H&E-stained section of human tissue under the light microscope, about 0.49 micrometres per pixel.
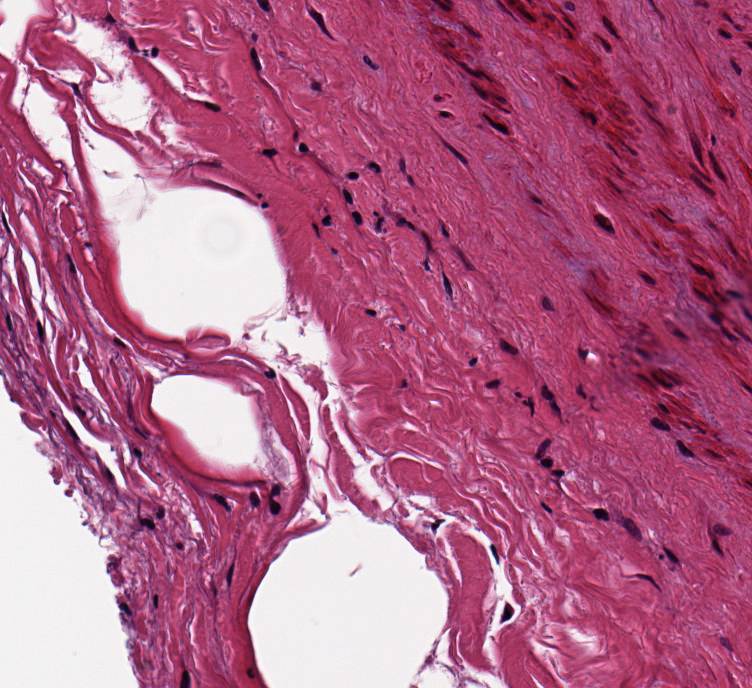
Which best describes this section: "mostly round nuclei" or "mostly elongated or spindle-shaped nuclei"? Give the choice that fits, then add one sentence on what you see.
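Mostly elongated or spindle-shaped nuclei. The scattered nuclei are small, dark and mostly elongated or spindle-shaped.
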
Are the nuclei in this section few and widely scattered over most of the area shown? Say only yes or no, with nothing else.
Yes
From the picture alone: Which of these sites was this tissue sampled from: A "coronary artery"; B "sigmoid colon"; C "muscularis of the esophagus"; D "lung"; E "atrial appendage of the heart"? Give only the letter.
A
